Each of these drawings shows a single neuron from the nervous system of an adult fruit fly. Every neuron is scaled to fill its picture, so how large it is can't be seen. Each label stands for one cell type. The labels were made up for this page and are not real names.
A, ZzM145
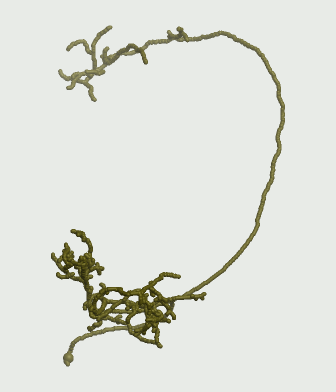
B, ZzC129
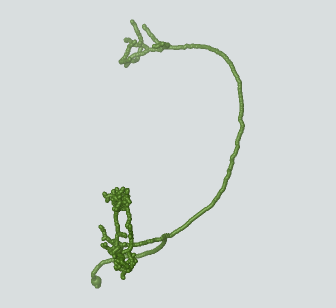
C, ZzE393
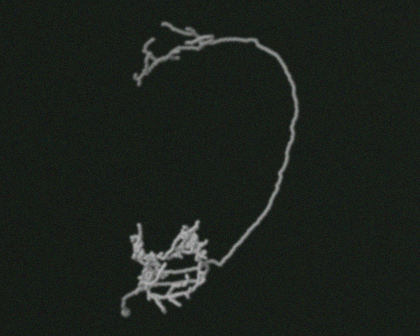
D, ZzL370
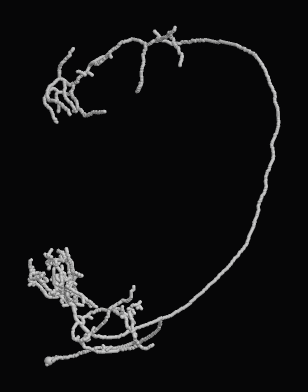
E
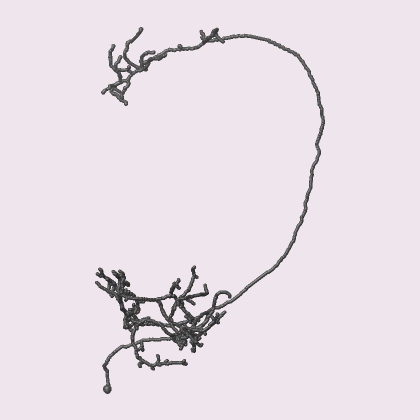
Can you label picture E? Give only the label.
ZzM145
